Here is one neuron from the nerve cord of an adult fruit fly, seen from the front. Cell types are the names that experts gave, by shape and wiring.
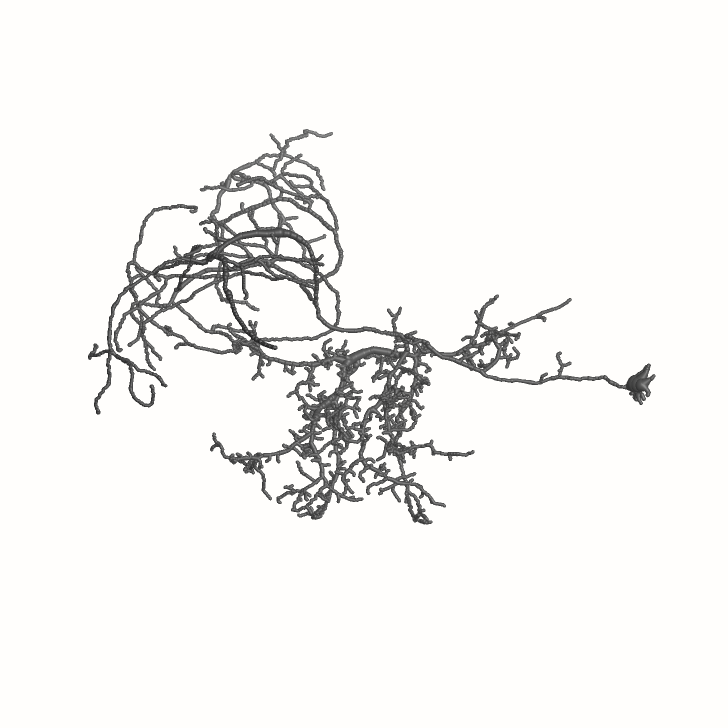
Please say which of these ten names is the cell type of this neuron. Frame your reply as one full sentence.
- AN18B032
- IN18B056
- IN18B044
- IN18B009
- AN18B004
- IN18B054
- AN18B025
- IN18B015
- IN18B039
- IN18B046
This neuron is recognized as the cell type AN18B004.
